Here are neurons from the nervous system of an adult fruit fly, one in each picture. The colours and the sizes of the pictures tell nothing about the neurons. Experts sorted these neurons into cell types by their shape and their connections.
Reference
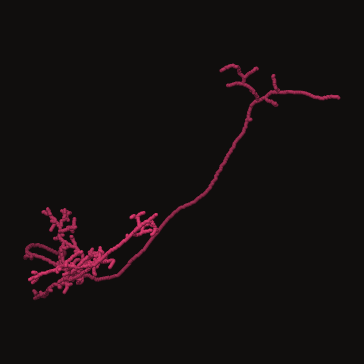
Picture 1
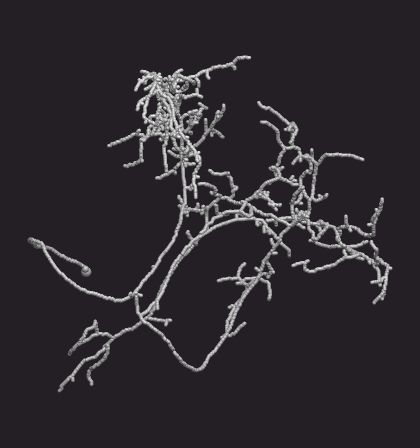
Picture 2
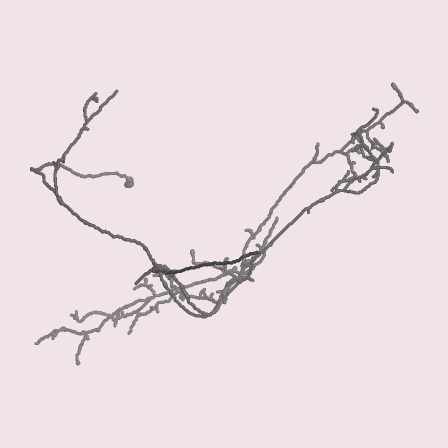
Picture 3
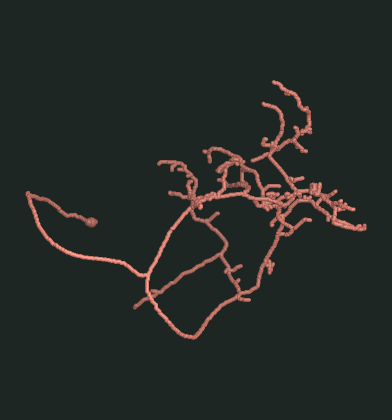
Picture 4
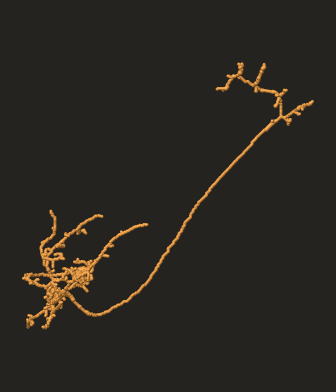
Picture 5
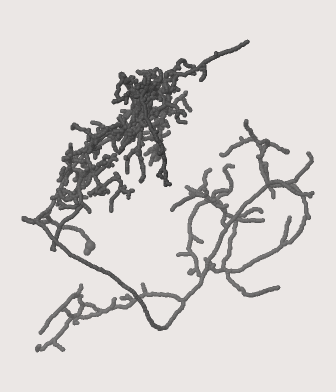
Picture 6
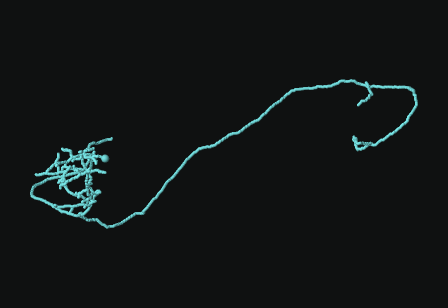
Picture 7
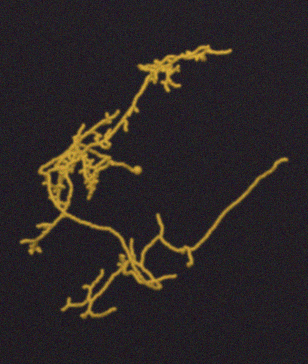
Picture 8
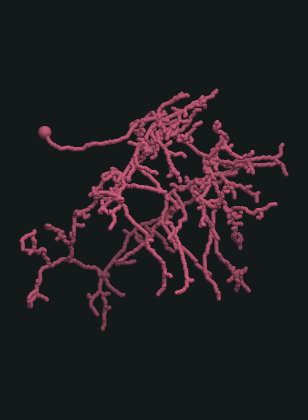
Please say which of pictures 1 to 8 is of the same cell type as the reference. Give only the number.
4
